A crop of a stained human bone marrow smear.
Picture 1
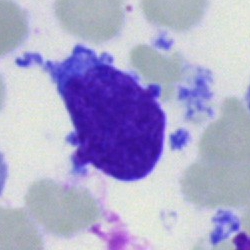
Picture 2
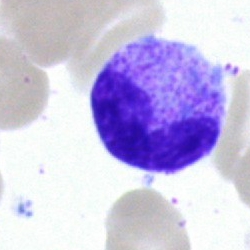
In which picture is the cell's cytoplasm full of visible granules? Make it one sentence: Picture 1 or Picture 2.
Many visible granules are present in the cytoplasm of the cell in picture 2.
